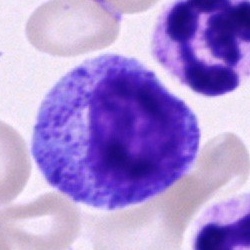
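Promyelocyte, this one: its nucleus sits off-centre, over toward the right side of the cell. The chromatin stains dark purple, with a few paler patches. The cytoplasm is bluish and has purple granules scattered through it.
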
